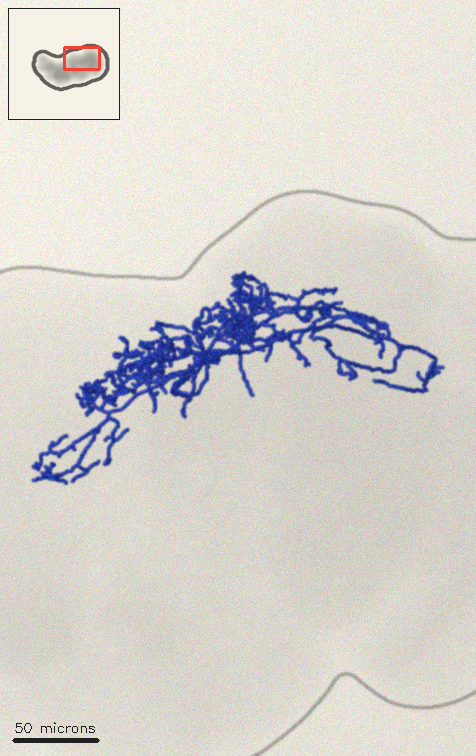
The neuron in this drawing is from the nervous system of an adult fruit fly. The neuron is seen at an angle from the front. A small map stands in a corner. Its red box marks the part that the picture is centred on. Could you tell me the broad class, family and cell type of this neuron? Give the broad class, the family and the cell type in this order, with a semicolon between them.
central-brain intrinsic neuron; hemilineage SMPp&v1_ventral; SMP588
